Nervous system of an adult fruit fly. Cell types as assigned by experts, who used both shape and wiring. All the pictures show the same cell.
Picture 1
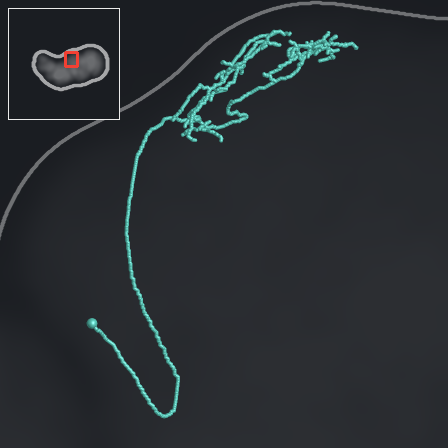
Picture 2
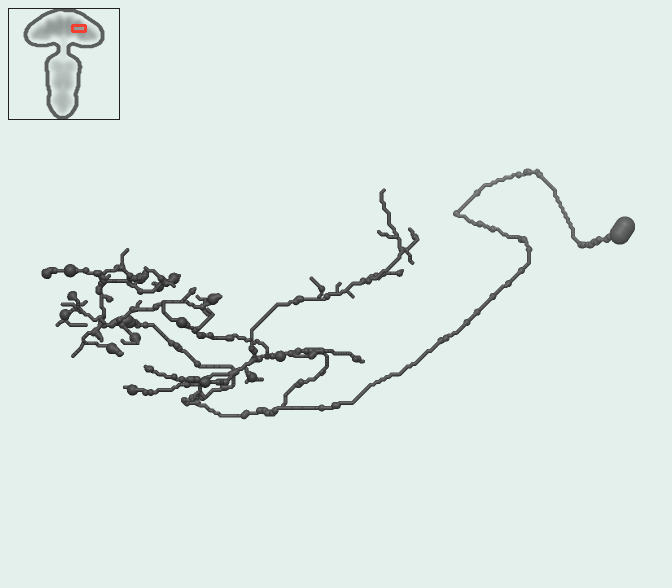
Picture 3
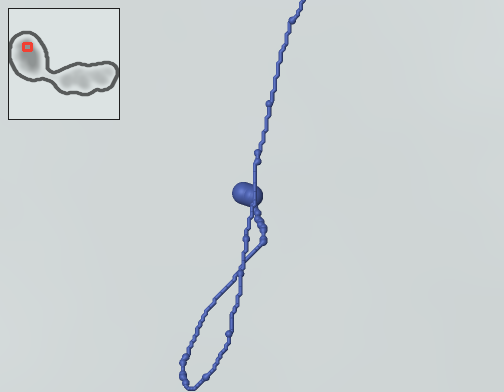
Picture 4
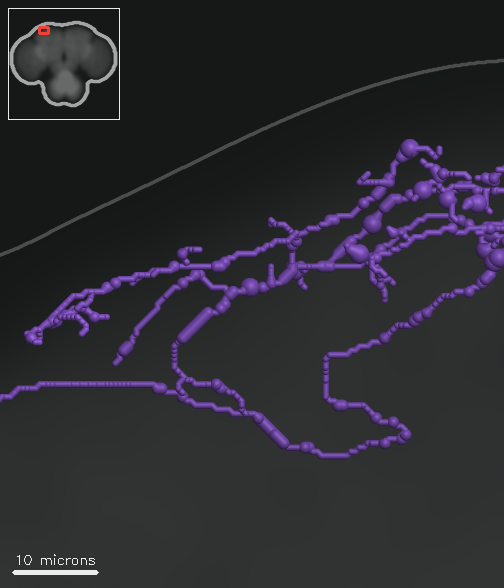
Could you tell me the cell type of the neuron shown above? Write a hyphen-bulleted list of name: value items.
- cell type: CB4138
